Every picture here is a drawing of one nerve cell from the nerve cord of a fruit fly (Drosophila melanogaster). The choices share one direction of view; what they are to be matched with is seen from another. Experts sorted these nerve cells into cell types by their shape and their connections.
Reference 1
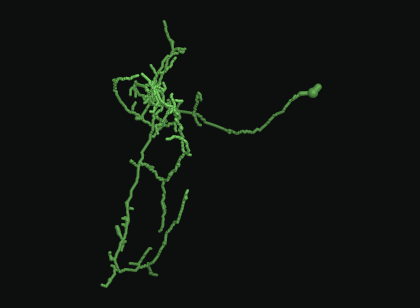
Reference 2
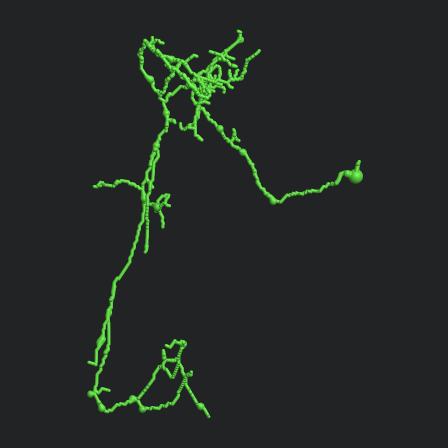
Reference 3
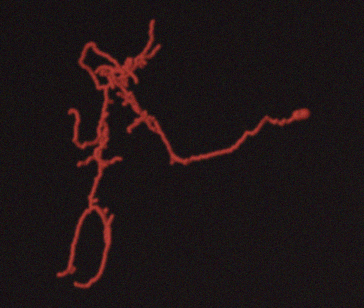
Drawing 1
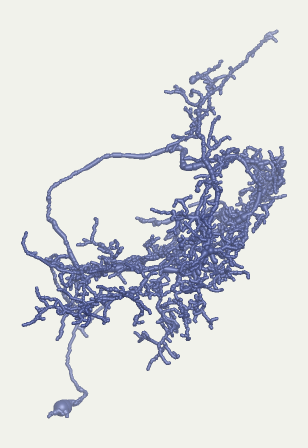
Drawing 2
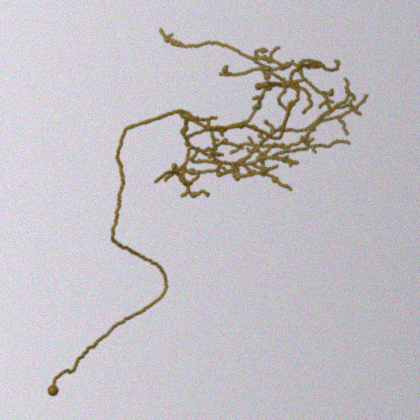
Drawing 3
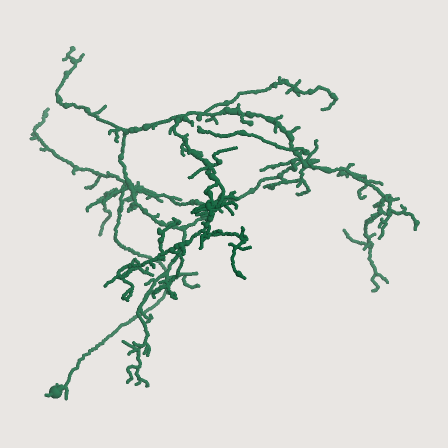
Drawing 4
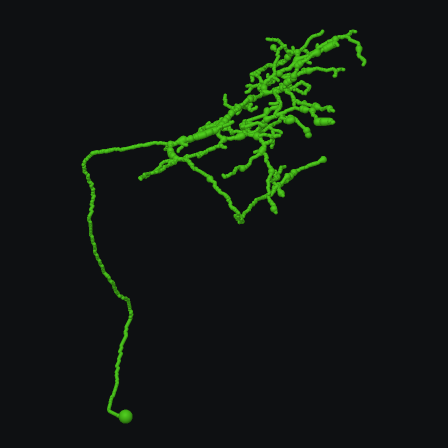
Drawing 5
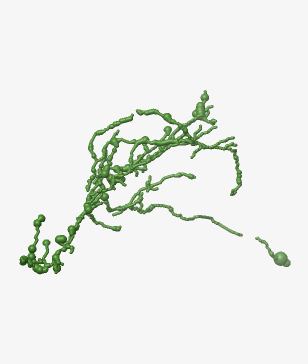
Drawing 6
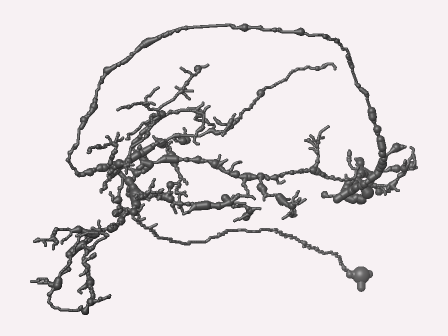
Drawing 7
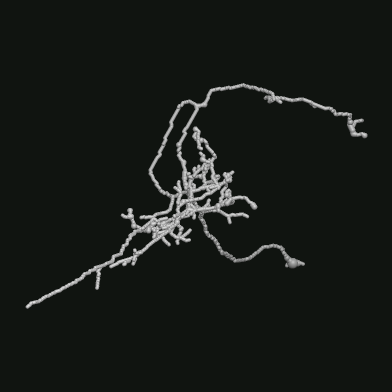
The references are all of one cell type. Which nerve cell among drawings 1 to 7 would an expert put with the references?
Drawing 5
